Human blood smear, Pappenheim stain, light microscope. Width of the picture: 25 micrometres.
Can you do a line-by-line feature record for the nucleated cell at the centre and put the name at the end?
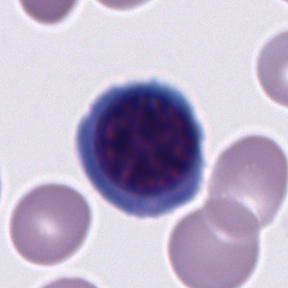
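Shape: roughly round outline
Size: about 12 micrometres across, about 1.5 times as wide as a whole red cell in the picture
Nucleus: round, about 9 micrometres across, shifted toward the upper right
Proportion: nucleus fills about 60% of the cell's area
Chromatin: dark purple, coarsely clumped, with darker strands and patches
Cytoplasm: deep blue rim, widest on the lower-left side
Cell: normoblast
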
